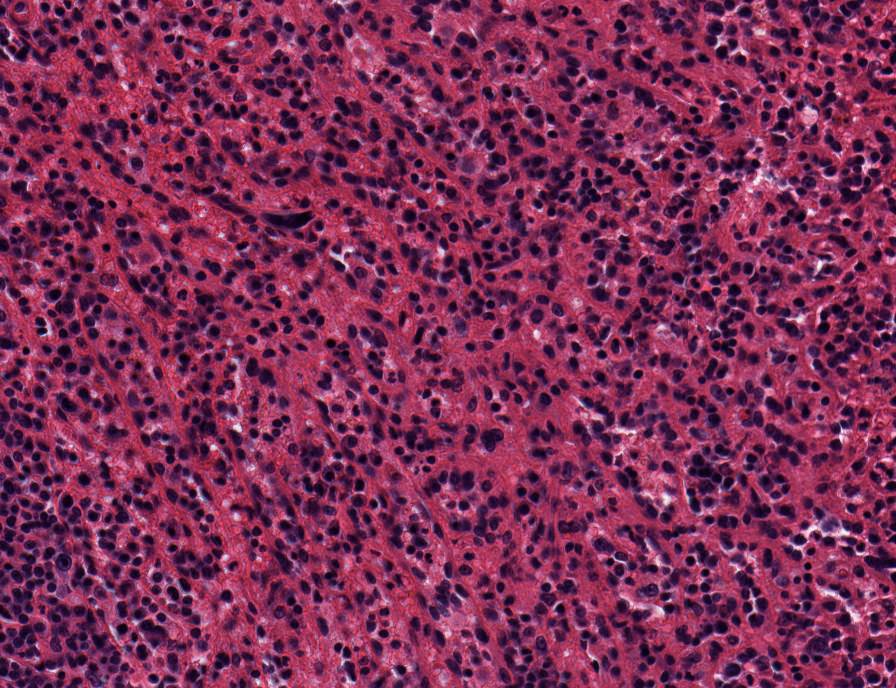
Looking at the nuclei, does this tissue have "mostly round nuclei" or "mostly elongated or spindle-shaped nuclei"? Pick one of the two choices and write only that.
Mostly round nuclei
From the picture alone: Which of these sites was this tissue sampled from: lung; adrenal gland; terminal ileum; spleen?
spleen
